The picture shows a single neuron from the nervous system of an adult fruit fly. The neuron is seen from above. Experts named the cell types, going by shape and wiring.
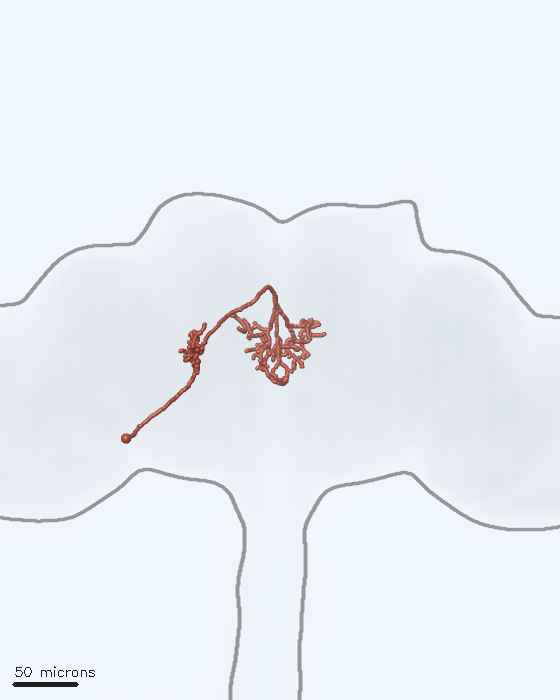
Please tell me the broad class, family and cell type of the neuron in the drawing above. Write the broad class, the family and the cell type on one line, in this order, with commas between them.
central-brain intrinsic neuron, hemilineage DL1_dorsal, FB1E_a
